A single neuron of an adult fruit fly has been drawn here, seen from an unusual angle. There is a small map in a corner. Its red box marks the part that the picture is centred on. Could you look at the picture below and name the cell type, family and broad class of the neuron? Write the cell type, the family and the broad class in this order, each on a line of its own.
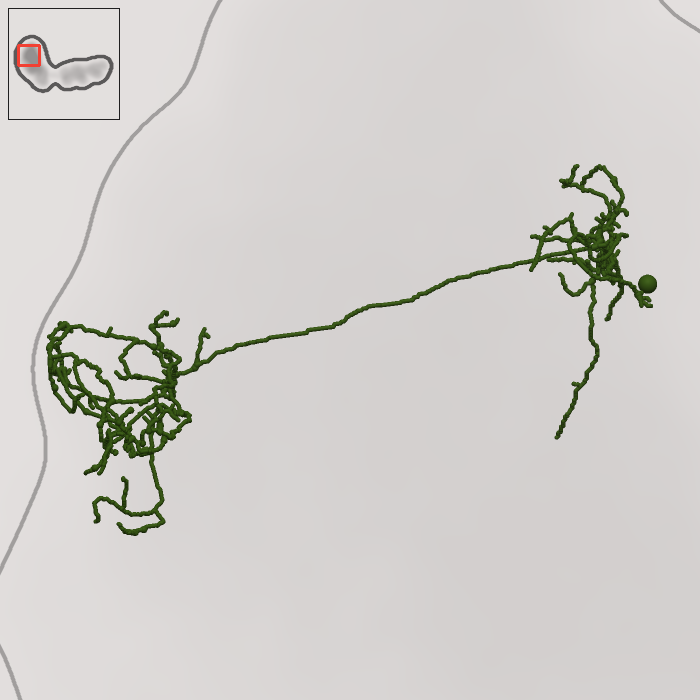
KCg-d
class Kenyon Cell
central-brain intrinsic neuron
